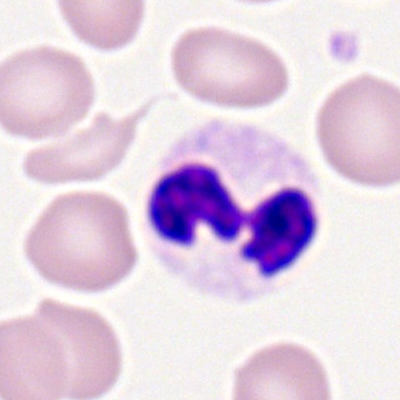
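Segmented neutrophil, the cell in the middle of this stained blood smear. Look first at its round outline, then at the nucleus, divided into two lobes. Its cytoplasm holds fine, faint granules, and you will find no vacuoles there.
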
